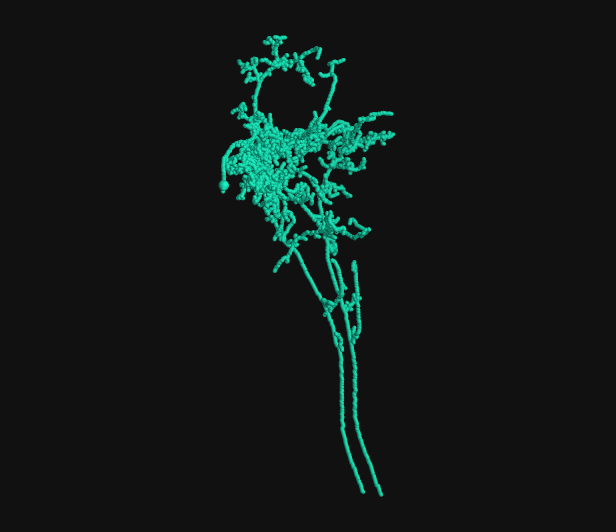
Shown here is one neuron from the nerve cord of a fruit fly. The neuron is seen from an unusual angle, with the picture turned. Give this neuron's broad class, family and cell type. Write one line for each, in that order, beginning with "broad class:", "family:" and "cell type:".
broad class: ascending neuron
family: hemilineage 09B
cell type: AN09B024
